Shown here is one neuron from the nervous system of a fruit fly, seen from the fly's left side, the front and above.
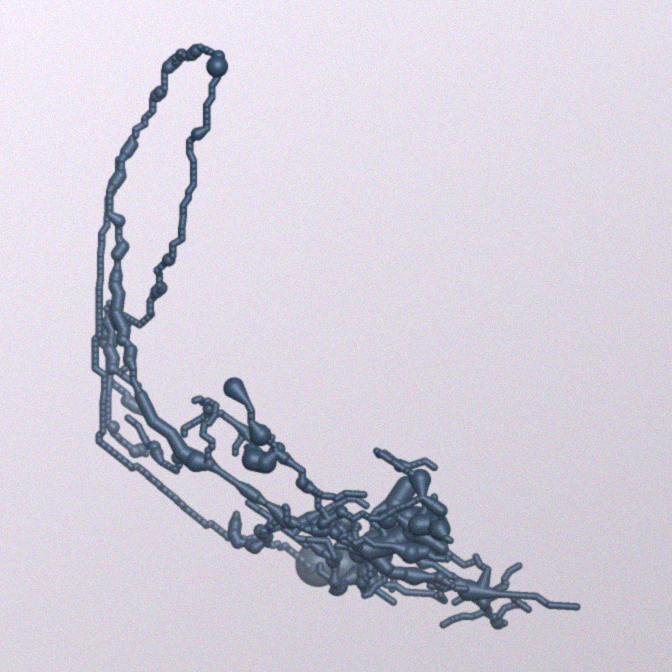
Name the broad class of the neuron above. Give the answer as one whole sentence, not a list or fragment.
As a broad class, optic-lobe intrinsic neuron covers the neuron.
